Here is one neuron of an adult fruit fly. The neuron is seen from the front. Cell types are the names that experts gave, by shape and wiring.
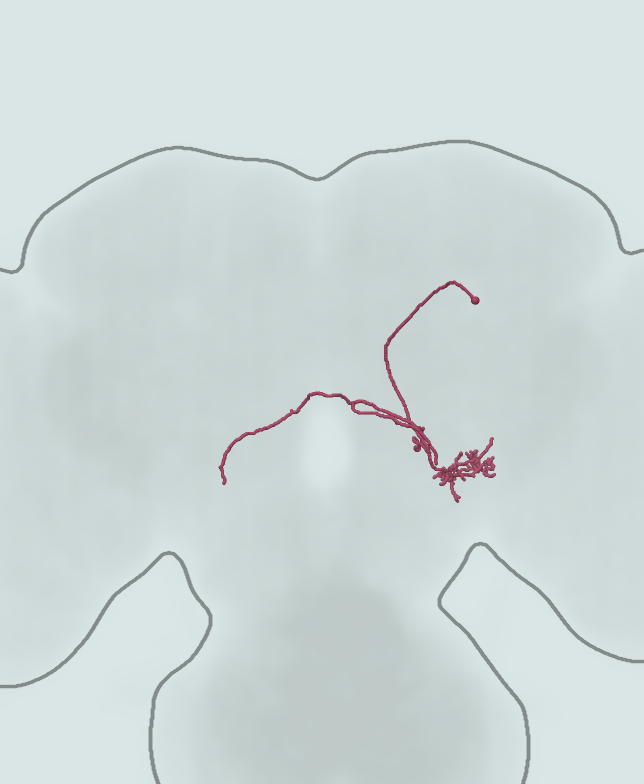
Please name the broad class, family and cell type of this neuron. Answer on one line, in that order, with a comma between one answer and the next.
central-brain intrinsic neuron, hemilineage WEDd1, WED004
